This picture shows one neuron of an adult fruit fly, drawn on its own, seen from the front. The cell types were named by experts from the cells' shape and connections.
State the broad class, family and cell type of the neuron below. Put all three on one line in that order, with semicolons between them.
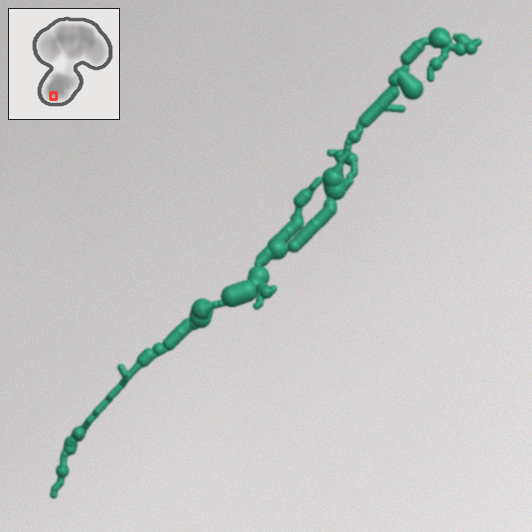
sensory neuron entering the nerve cord; class mechanosensory tactile; SNta45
